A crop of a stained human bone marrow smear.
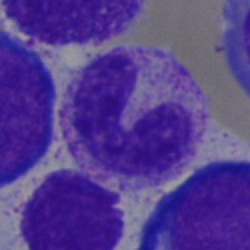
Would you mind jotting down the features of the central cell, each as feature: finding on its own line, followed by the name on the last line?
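Nuclear shape: horseshoe curve with a deep notch
Notch: opens toward the top of the cell
Cytoplasm: pale lilac-grey, not blue
Granules: fine, pink-purple, scattered through the cytoplasm
Name: band neutrophil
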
